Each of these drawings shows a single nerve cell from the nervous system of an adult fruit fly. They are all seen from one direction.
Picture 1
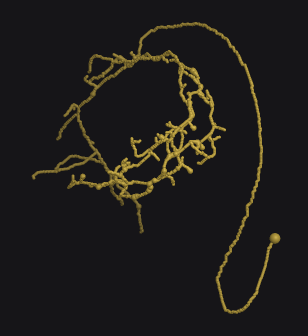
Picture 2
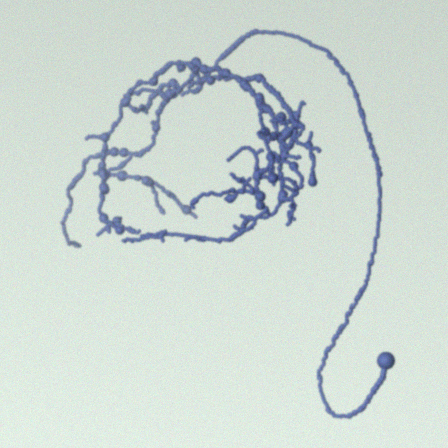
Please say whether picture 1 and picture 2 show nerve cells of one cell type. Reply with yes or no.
yes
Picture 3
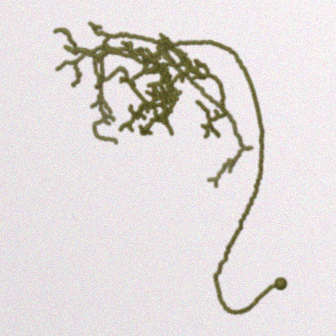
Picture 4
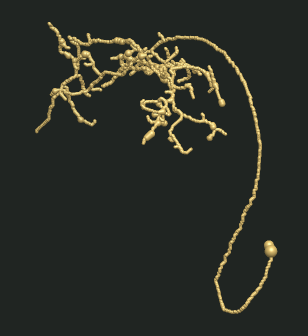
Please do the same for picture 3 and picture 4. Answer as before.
yes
